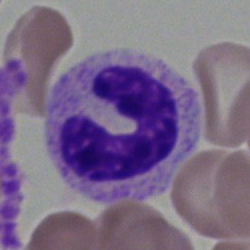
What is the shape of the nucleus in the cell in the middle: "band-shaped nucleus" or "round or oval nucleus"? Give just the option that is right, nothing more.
Band-shaped nucleus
